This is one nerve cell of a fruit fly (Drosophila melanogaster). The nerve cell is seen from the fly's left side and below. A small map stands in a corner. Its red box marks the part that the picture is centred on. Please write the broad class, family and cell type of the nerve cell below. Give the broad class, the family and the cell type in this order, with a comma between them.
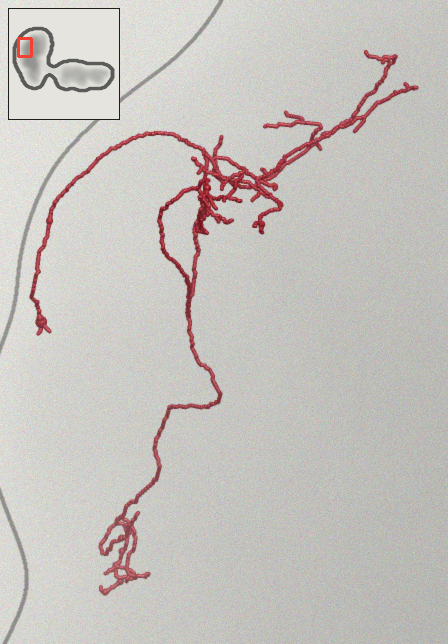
central-brain intrinsic neuron, class DAN, PAM14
